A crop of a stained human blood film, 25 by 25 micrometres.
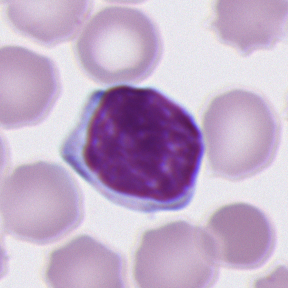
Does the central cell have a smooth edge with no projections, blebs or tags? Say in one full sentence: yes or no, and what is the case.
Yes, the cell's outline is smooth, without projections.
